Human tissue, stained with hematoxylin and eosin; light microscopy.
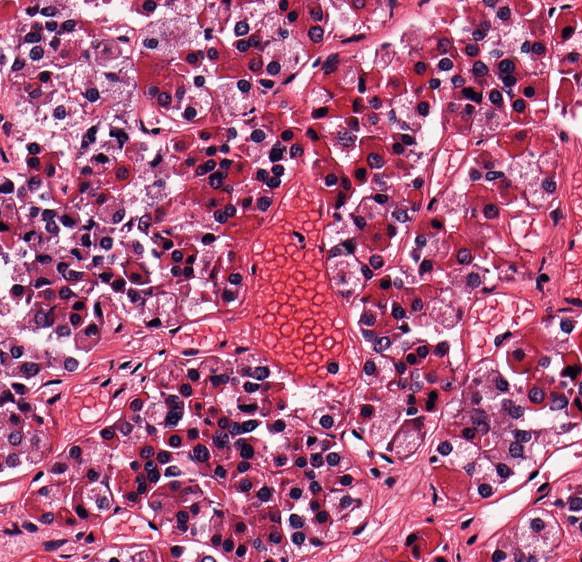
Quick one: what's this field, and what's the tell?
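The answer is the pars distalis of the pituitary. The deciding feature is the arrangement of the cells in nests and clusters, separated by thin, delicate pink strands of connective tissue.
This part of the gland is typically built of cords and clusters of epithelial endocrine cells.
The nuclei of the nest cells are round and darkly stained. A few flat, elongated nuclei run along the thin septa. In the centre lies a vessel packed with closely set red blood cells.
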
